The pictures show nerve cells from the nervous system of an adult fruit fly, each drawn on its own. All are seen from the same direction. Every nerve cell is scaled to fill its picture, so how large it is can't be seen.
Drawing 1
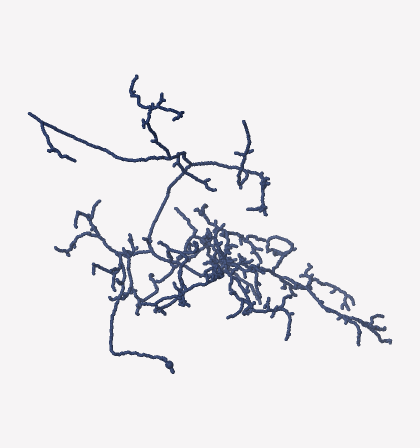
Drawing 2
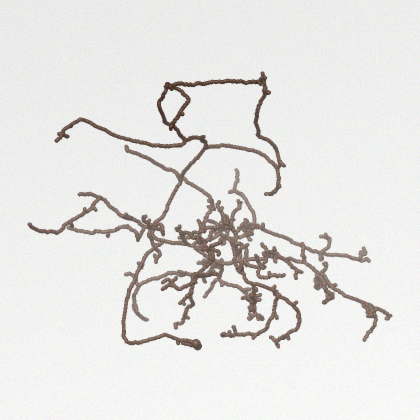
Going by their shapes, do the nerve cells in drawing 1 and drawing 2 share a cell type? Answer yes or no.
yes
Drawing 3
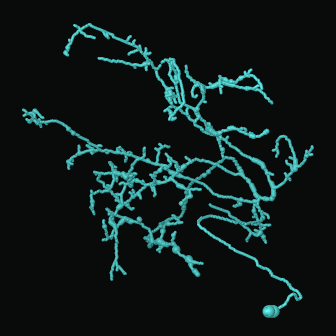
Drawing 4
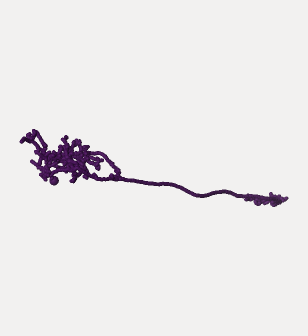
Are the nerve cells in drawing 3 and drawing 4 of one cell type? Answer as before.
no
